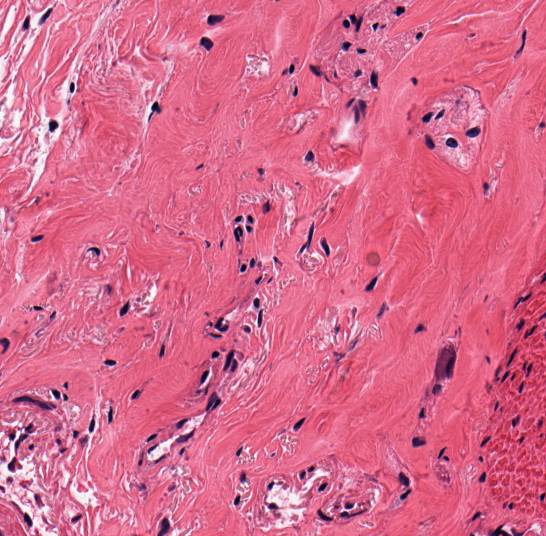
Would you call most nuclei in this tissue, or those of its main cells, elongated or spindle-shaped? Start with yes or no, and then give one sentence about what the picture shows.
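Yes. Cells are sparse, with small, dark, mostly elongated nuclei scattered between the collagen bundles.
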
